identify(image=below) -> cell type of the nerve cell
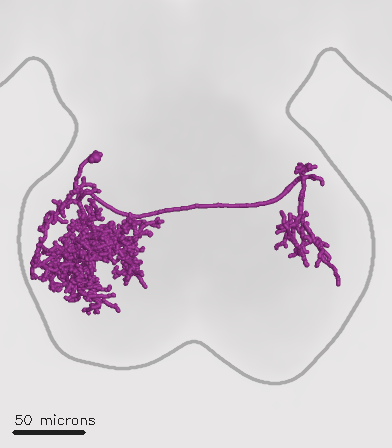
IN19B005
